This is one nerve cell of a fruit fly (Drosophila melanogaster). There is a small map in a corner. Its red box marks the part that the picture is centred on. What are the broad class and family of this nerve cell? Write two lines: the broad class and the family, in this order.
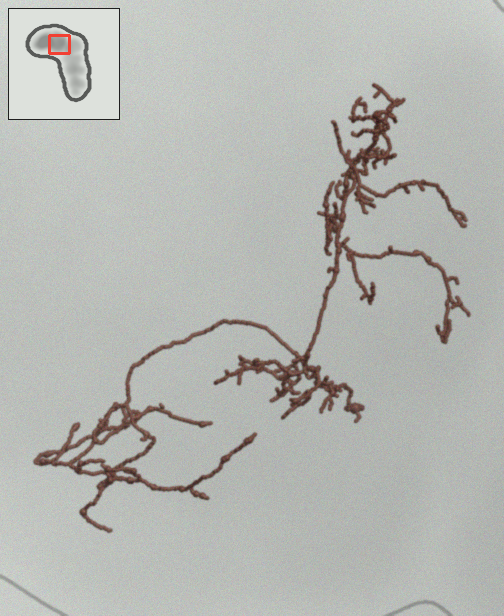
central-brain intrinsic neuron
hemilineage SLPal2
